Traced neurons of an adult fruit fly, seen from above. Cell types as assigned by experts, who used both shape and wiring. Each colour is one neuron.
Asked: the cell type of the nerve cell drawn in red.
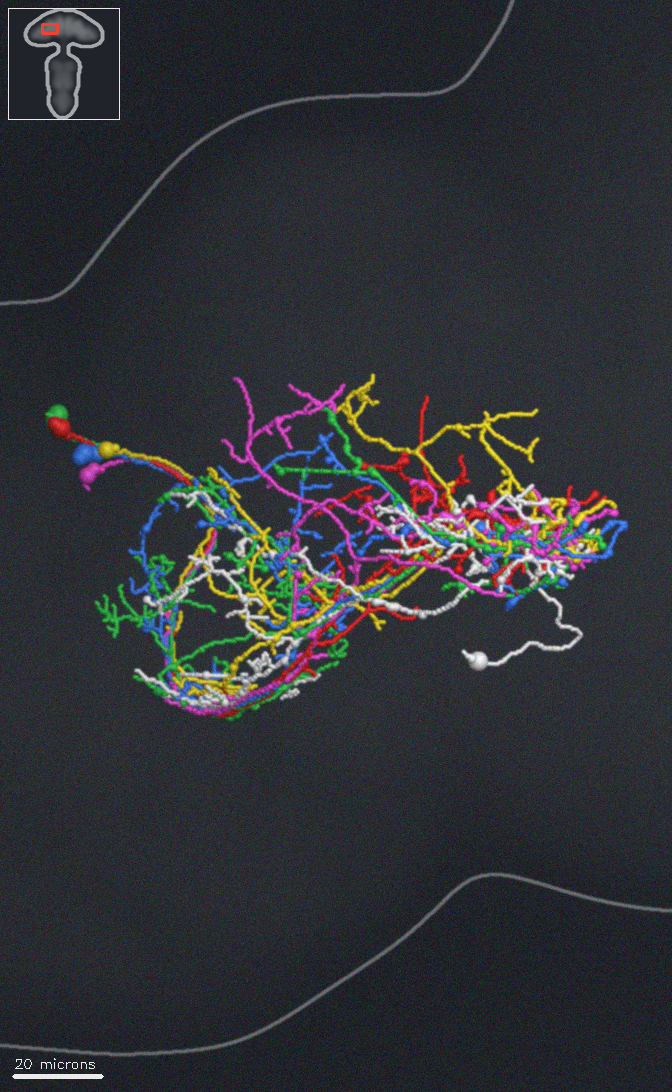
CB1333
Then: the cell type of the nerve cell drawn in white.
LHPD4e1_b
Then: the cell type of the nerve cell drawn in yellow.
CB1595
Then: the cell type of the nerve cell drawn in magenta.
CB4087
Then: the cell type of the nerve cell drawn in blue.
LHAV3a1_b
